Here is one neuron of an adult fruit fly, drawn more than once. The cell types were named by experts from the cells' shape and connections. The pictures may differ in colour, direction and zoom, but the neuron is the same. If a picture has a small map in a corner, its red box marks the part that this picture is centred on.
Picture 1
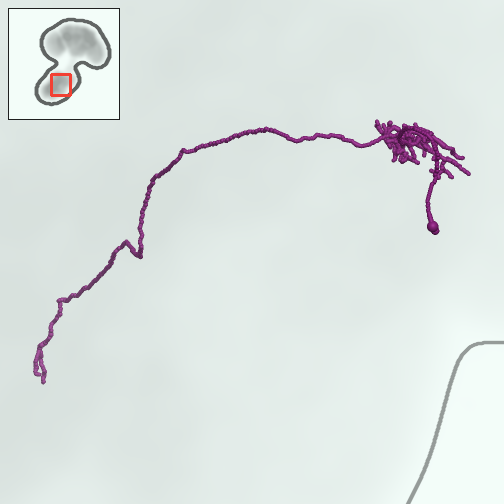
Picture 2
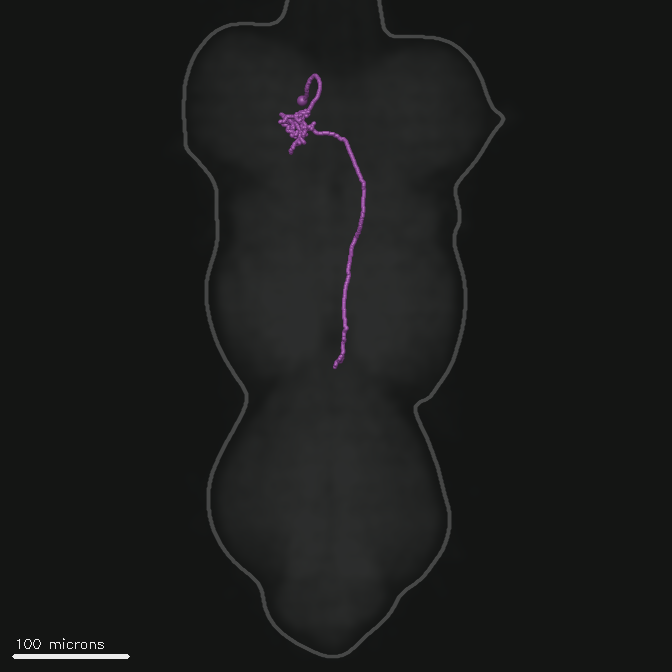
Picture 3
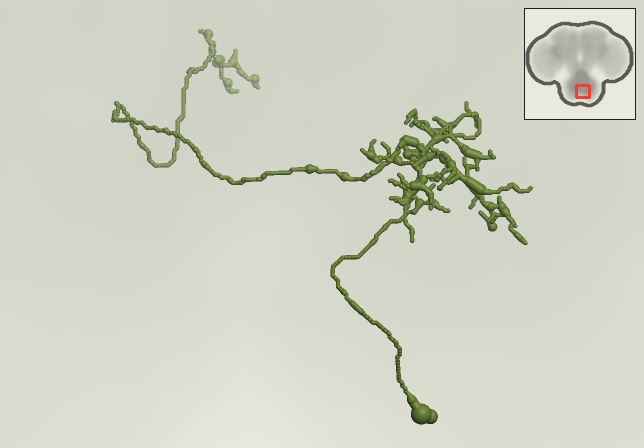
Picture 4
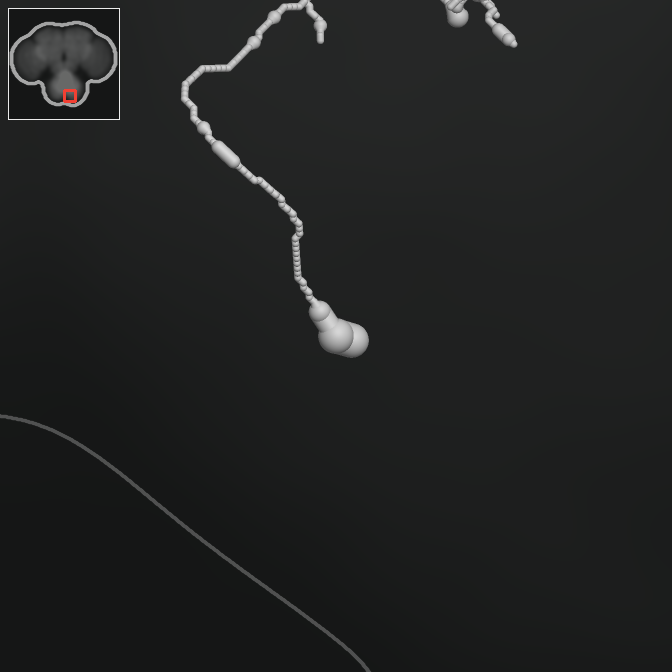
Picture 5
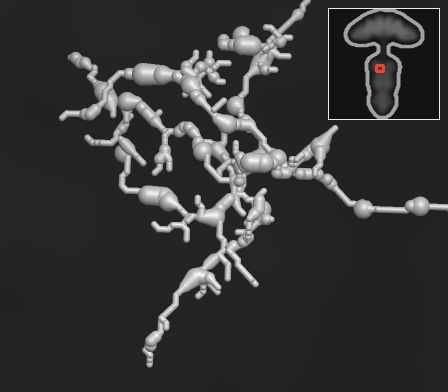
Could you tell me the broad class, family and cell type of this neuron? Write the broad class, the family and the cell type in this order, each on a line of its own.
nerve-cord intrinsic neuron
hemilineage 10B
IN10B050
